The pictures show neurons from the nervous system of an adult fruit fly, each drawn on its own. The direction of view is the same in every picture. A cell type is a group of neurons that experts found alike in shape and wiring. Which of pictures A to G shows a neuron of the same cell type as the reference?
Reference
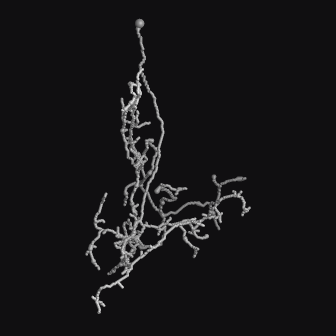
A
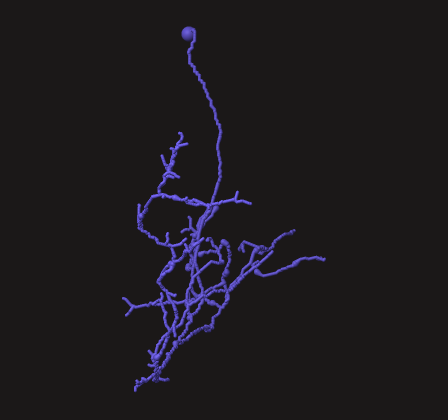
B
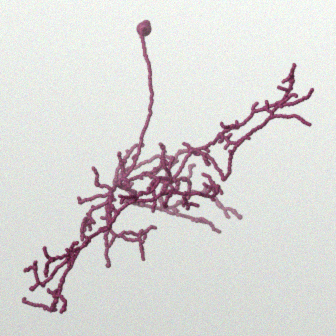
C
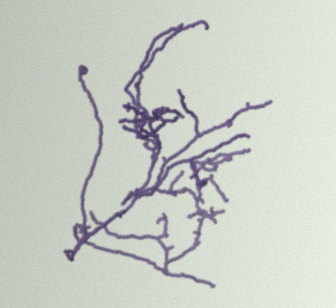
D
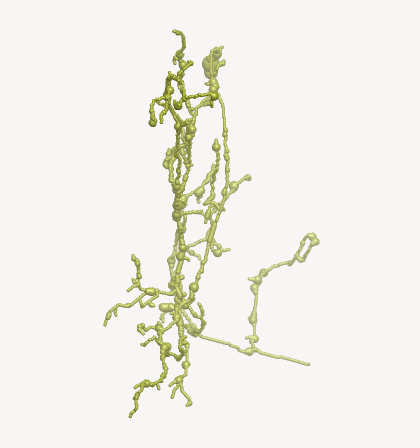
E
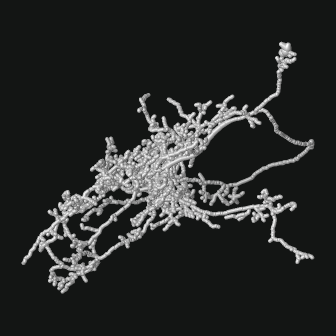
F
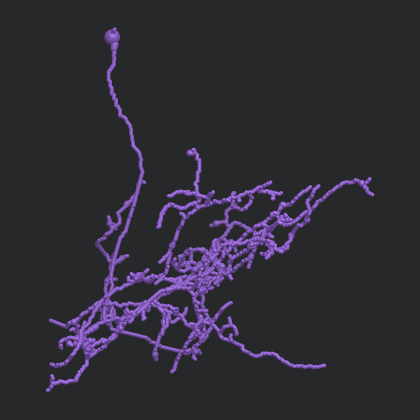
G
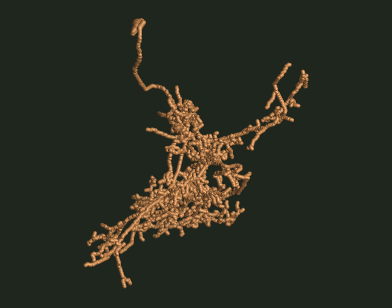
Picture D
